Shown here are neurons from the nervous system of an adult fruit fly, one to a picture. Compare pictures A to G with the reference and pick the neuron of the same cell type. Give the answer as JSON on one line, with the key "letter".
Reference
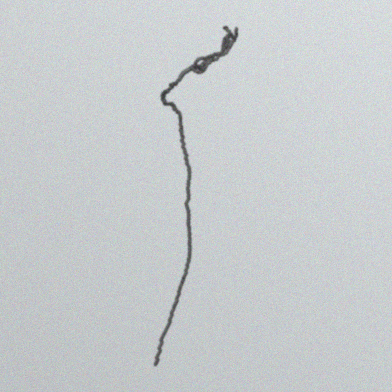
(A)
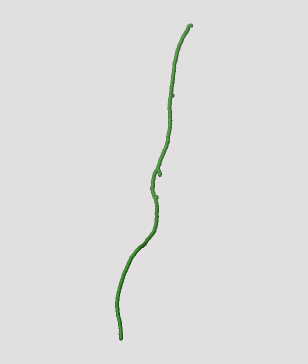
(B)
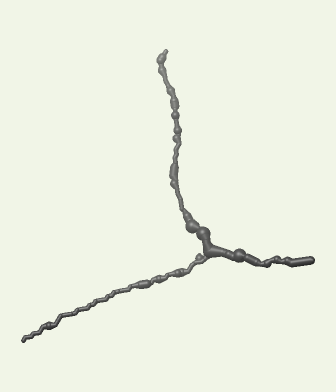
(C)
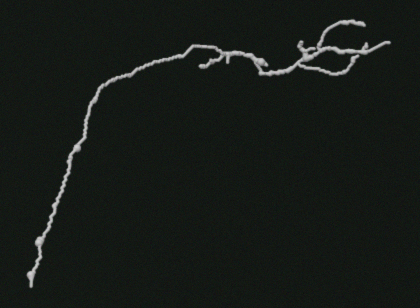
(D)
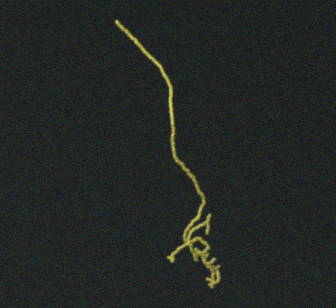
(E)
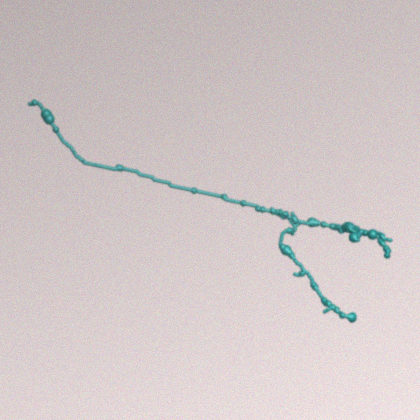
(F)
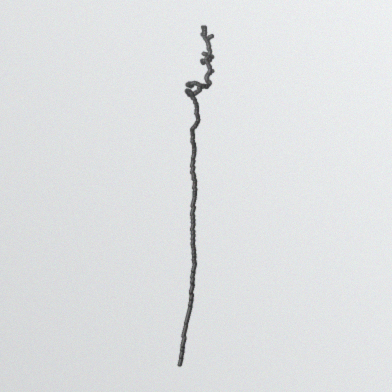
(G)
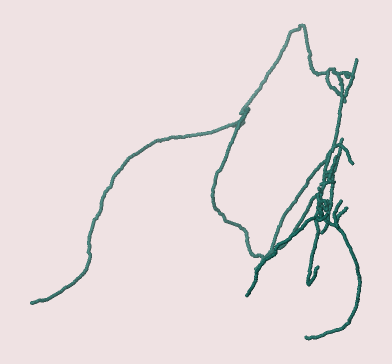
{"letter": "F"}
